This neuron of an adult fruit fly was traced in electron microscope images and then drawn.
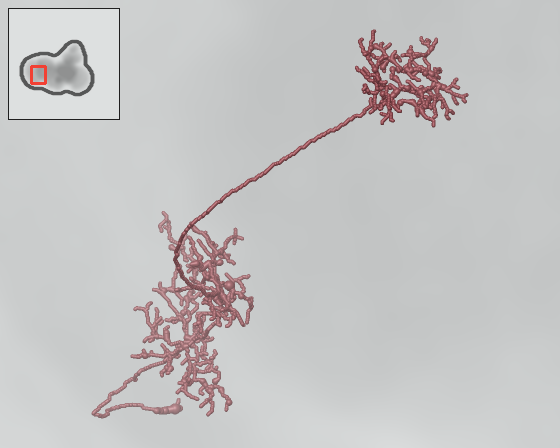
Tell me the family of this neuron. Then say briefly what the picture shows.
Its family is TmY. Its broad class is optic-lobe intrinsic neuron. Dozens of branch ends can be seen. As drawn here it is about as wide as it is tall.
